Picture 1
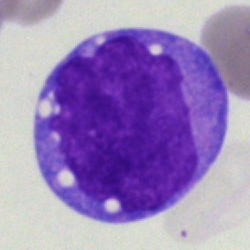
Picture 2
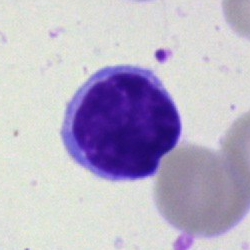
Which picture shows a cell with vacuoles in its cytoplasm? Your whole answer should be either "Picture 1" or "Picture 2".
Picture 1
